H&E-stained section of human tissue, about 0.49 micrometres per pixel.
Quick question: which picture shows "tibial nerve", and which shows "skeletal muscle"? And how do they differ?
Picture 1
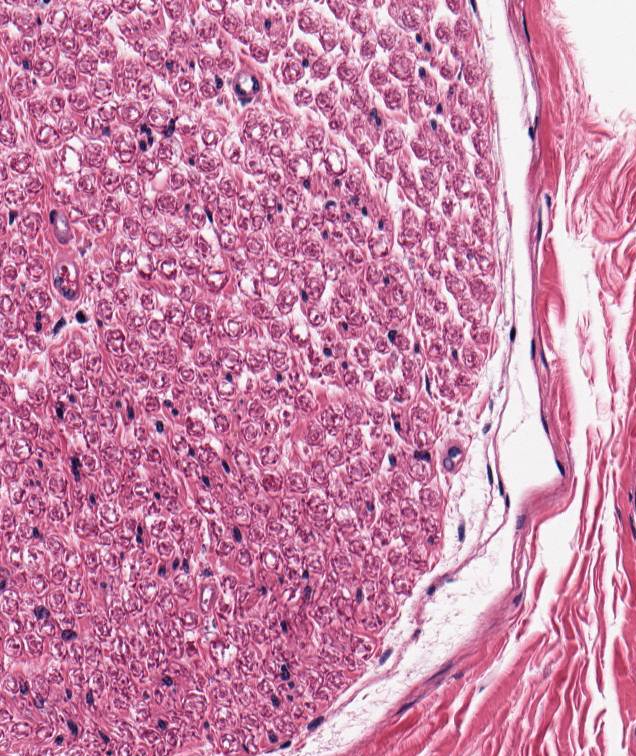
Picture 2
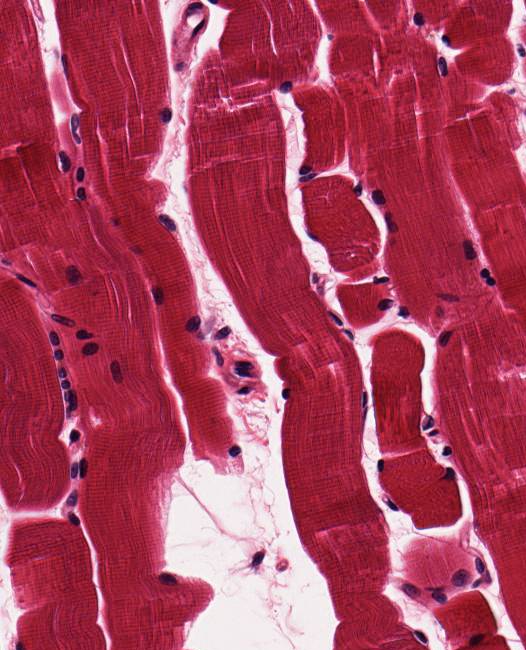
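The tibial nerve is picture 1 and the skeletal muscle is picture 2. In picture 1 a large rounded bundle fills the left two-thirds, its curved border running down the right side. It is made of closely packed small round ring-like profiles, as if its fibres were cut across, whereas in picture 2 long muscle fibres run roughly from top to bottom across the whole field. The deep red cytoplasm of these fibres shows fine transverse cross-striations throughout. Small dark oval to elongated nuclei lie singly between the nerve's round profiles and in the narrow spaces between muscle fibres. A thin layer of flattened cells with slender elongated dark nuclei bounds the nerve bundle on its right; the widest gap between muscle fibres, at lower centre, holds only thin wispy pale connective tissue strands.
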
